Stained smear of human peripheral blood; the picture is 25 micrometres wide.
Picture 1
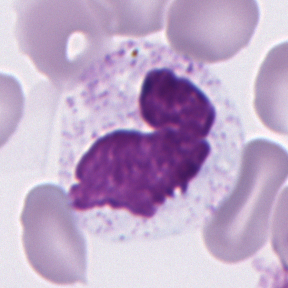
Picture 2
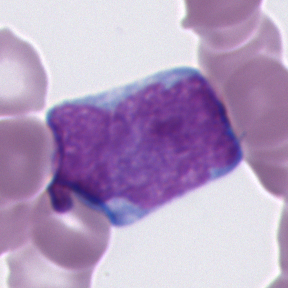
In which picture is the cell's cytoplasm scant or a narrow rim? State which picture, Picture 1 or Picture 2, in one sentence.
What picture 2 shows is a cell with scant cytoplasm.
